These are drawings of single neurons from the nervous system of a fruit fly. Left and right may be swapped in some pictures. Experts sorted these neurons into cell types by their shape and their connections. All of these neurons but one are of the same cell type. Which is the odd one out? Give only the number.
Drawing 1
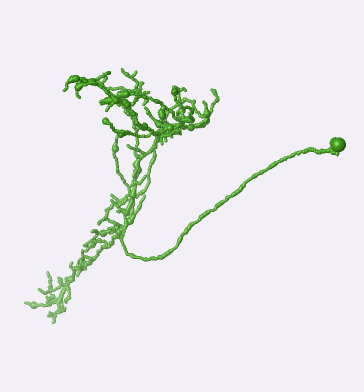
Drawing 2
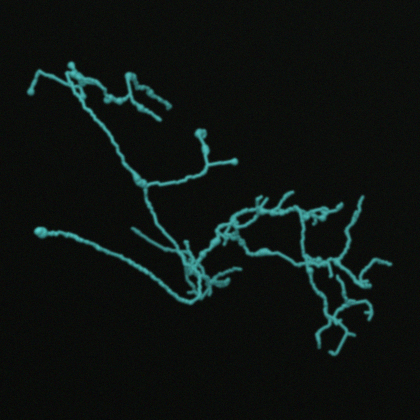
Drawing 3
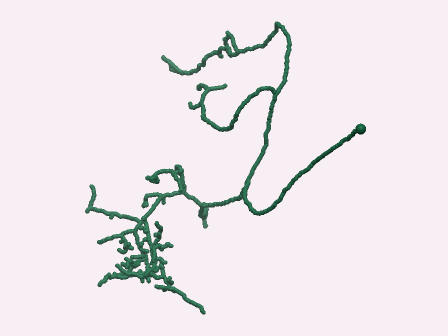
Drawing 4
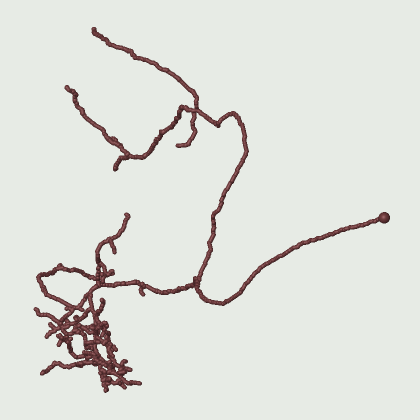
1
